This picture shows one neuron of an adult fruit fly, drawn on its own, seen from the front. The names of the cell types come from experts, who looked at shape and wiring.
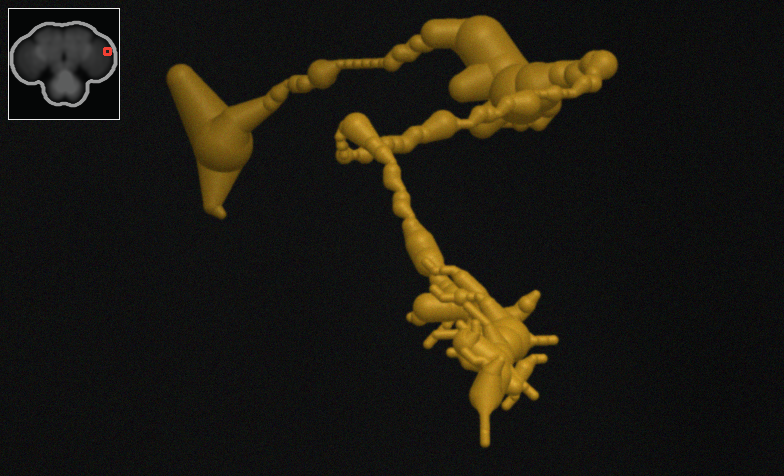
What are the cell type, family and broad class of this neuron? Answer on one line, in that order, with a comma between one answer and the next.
L1, L, optic-lobe intrinsic neuron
